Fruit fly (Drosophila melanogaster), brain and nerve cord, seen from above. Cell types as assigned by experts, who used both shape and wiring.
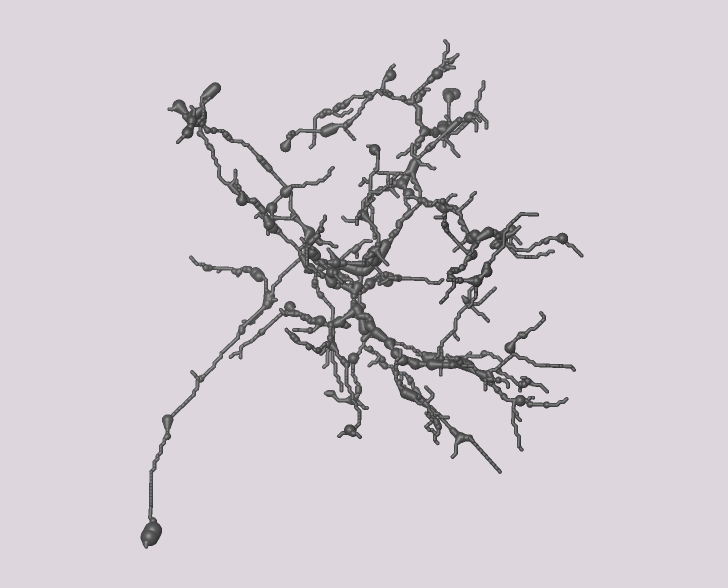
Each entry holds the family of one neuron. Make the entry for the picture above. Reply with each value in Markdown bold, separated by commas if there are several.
**hemilineage 20A.22A**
